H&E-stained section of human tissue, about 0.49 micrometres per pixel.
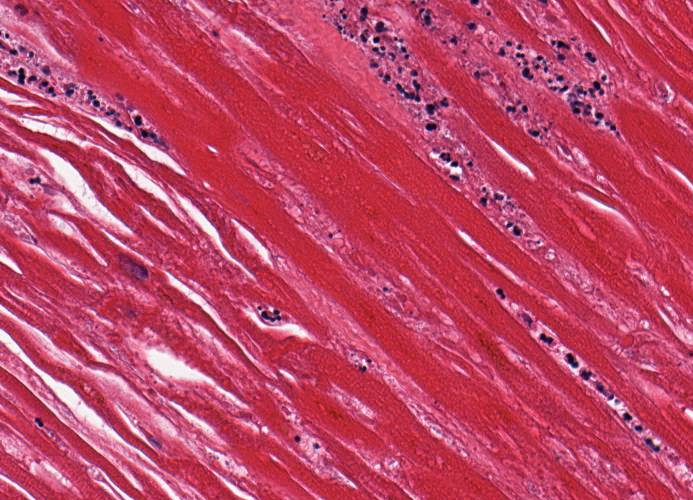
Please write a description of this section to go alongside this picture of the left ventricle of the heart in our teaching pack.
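Long parallel muscle fibres cross the entire field diagonally, from upper left to lower right, and stain a deep, intense red with eosin. Between the fibres, small cells with dark, fragmented nuclei form streaks along the same diagonal. Fat cells are absent throughout.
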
